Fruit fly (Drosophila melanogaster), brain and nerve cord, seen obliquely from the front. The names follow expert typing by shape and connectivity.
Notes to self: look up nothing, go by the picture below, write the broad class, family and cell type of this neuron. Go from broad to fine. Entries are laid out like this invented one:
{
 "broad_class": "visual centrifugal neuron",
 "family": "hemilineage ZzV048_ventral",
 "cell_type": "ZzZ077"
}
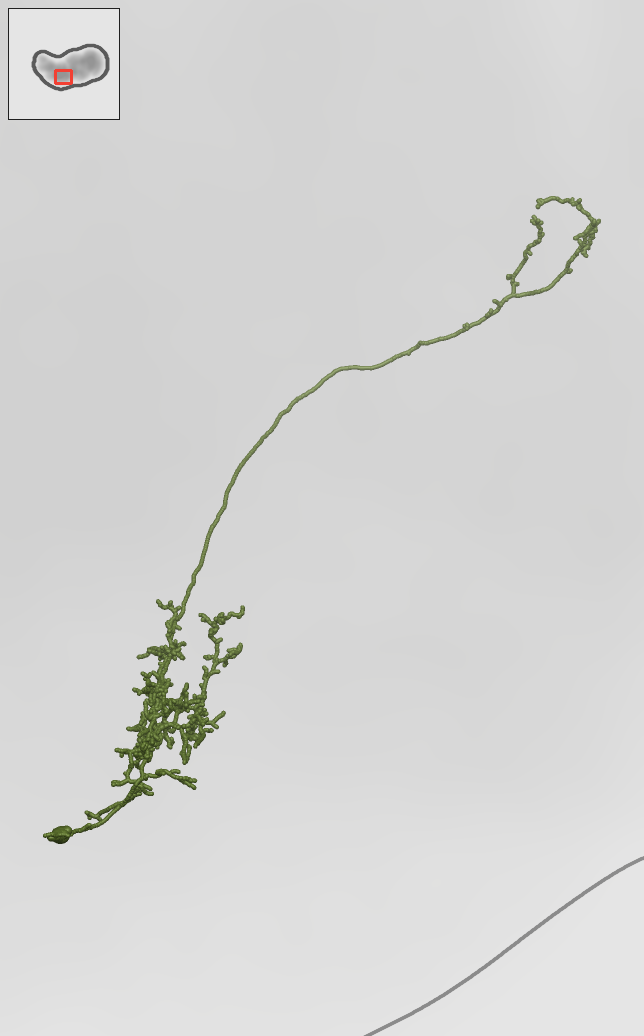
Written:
{
 "broad_class": "optic-lobe intrinsic neuron",
 "family": "Tm",
 "cell_type": "Tm5c"
}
